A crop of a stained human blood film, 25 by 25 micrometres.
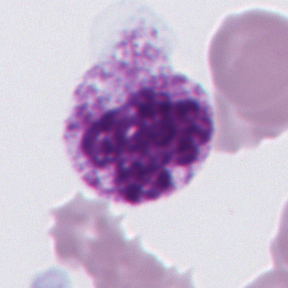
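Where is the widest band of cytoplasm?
Above the nucleus.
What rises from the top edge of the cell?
A pale bulge of cytoplasm, almost free of granules.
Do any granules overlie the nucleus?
Yes, partly hiding its outline.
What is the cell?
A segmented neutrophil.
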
